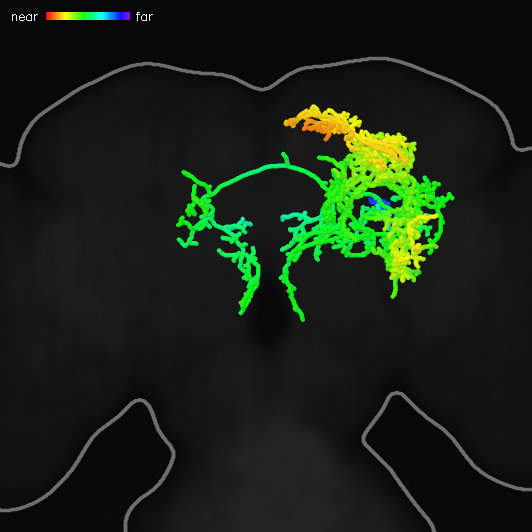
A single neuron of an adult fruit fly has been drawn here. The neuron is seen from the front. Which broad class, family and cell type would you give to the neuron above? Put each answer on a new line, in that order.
central-brain intrinsic neuron
hemilineage DL1_ventral
AVLP717m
